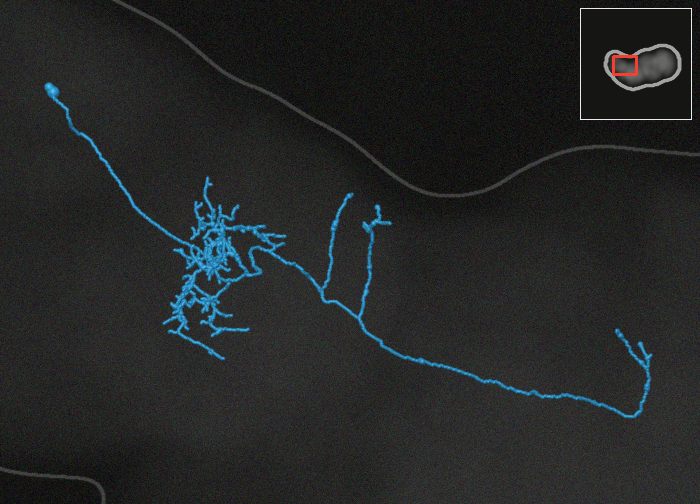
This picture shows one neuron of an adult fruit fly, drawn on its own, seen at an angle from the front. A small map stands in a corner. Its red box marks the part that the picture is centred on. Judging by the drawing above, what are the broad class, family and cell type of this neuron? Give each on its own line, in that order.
nerve-cord intrinsic neuron
hemilineage 07B
IN07B090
